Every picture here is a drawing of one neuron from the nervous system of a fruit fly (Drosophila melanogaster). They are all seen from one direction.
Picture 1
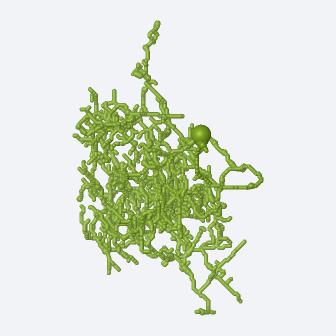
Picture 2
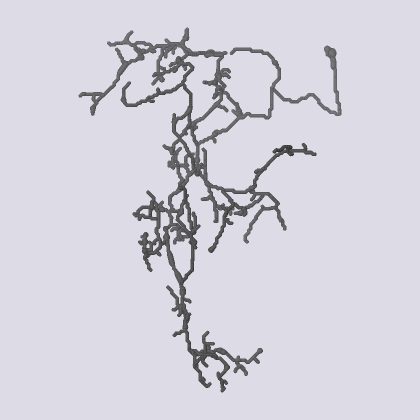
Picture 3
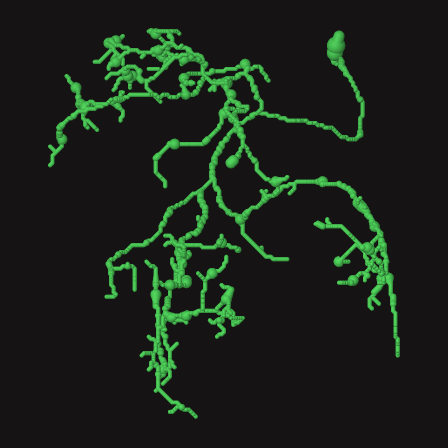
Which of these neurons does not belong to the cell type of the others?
1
